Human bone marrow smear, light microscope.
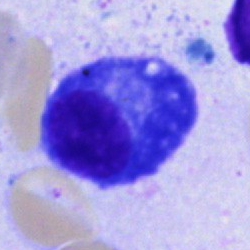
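Plasma cell: the central cell in this stained human bone marrow smear. Its cytoplasm is abundant and deep blue, and there's a paler zone just to the right of the nucleus. You won't find any nucleoli in the nucleus, and the cytoplasm holds no granules either.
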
